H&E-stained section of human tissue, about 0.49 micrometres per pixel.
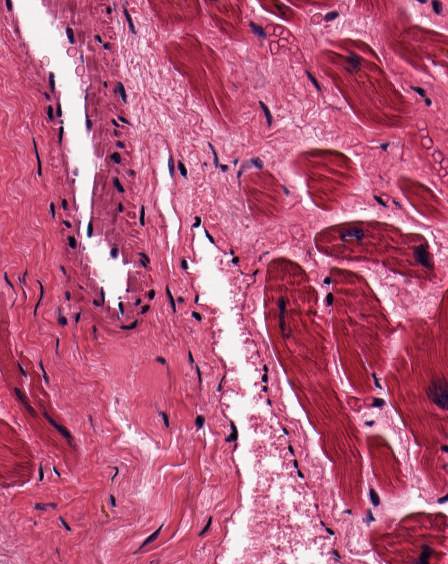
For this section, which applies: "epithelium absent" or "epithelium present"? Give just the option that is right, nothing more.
Epithelium absent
